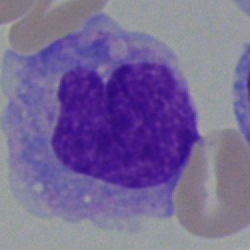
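Monocyte (centre). Outline irregular and slightly wavy, not smoothly round. A deep notch indents the upper edge of the nucleus, in which no sharply outlined nucleolus is seen. The cytoplasm holds a few small clear vacuoles.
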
